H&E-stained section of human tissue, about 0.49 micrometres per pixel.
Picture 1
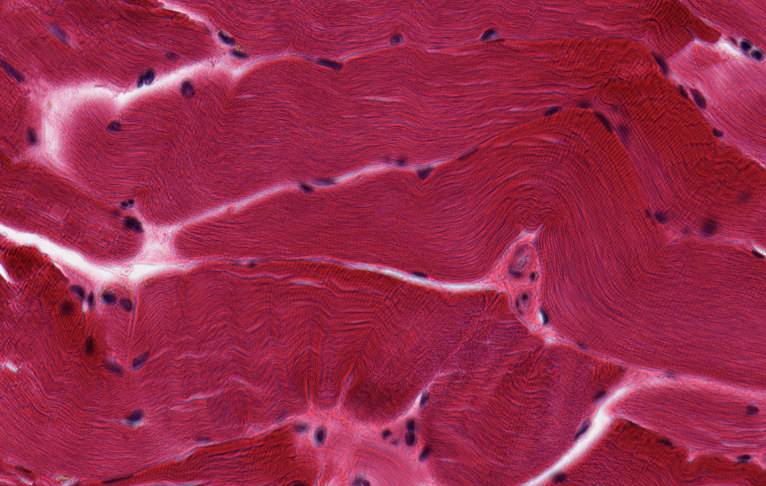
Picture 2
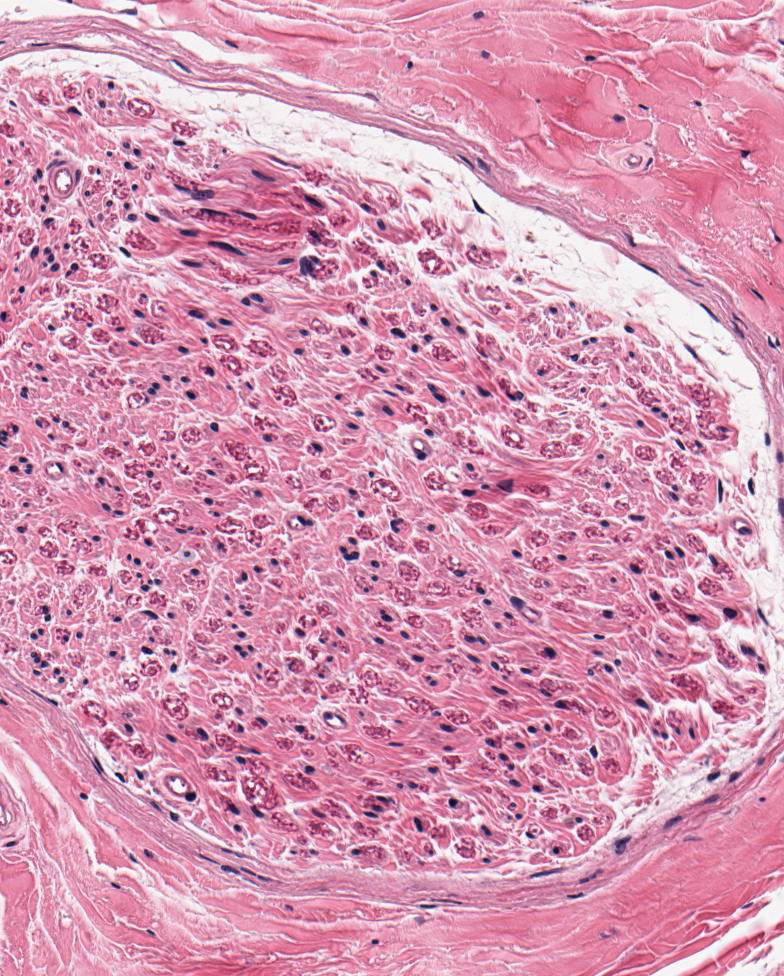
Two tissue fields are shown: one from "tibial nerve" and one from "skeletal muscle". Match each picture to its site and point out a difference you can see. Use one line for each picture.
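Picture 1 is from the skeletal muscle. The field is filled by long, closely packed muscle fibres cut along their length.
Picture 2 is from the tibial nerve. Most nerve fibres within the fascicle are cut across, appearing as many small round pink profiles with pale rims.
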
